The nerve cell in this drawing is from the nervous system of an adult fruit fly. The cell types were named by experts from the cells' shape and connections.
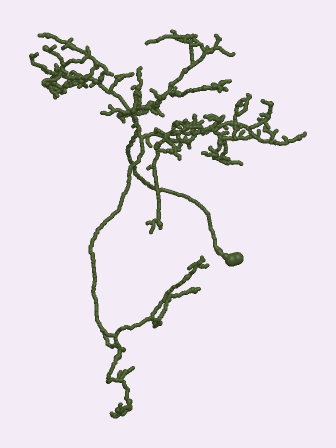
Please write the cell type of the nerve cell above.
CB3523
